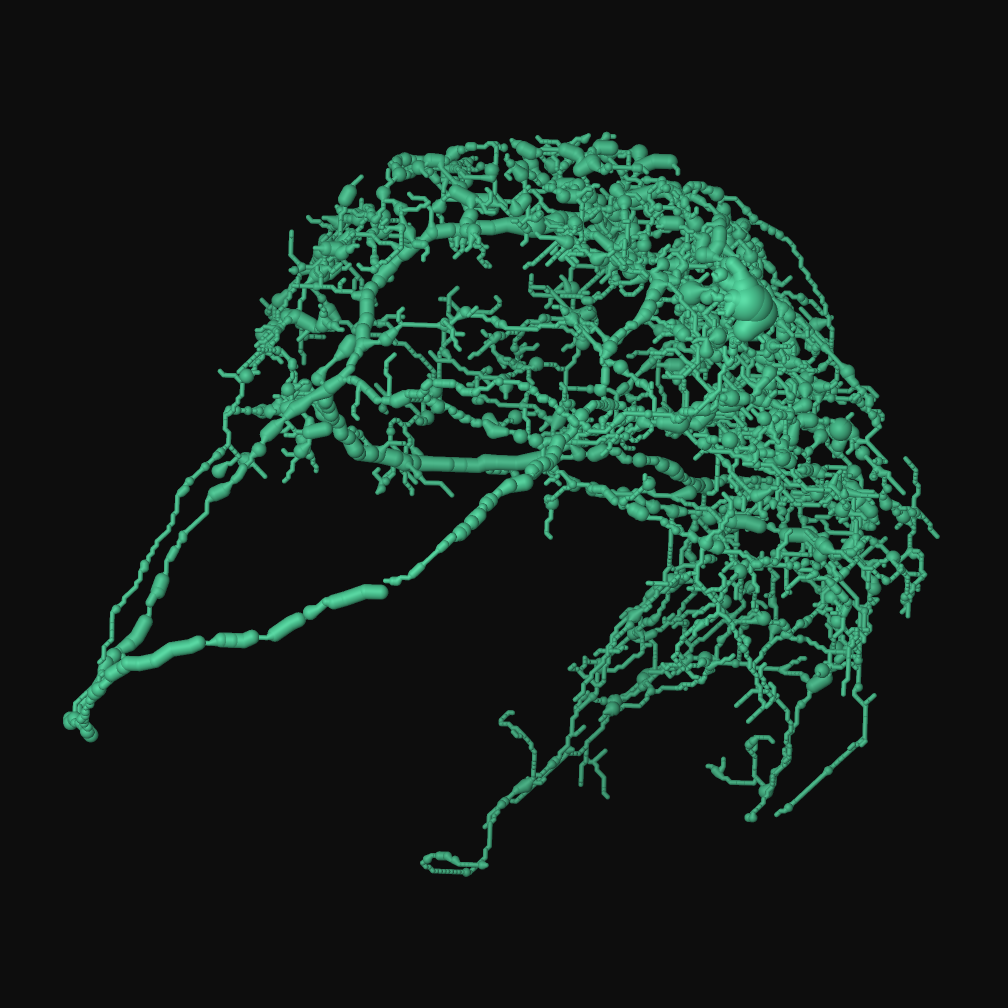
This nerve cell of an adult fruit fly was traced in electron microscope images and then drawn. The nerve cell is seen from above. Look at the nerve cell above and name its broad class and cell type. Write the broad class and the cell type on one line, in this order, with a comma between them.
central-brain intrinsic neuron, AVLP213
